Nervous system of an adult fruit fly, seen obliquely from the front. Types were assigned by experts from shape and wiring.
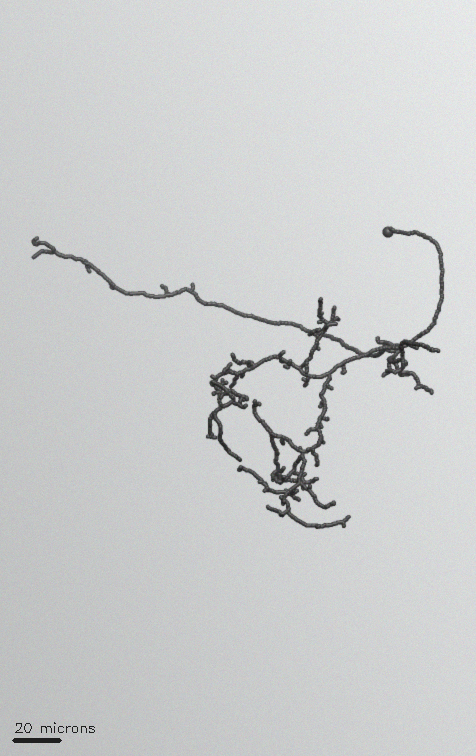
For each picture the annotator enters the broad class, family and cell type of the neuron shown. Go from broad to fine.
central-brain intrinsic neuron; hemilineage SMPp&v1_posterior; SMP450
